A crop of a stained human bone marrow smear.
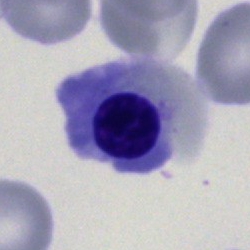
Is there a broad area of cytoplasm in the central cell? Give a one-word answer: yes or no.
Yes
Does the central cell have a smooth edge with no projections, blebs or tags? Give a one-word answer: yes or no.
No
